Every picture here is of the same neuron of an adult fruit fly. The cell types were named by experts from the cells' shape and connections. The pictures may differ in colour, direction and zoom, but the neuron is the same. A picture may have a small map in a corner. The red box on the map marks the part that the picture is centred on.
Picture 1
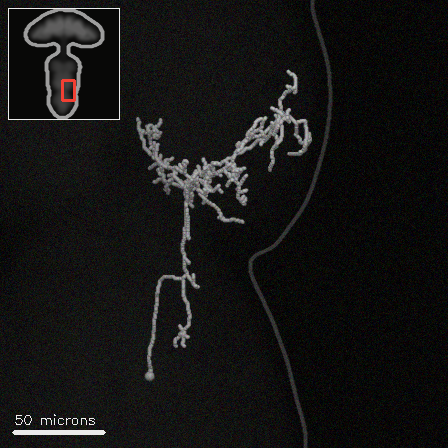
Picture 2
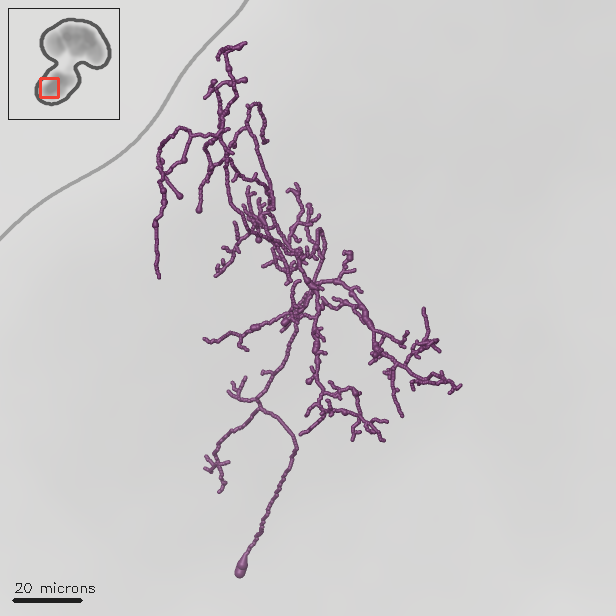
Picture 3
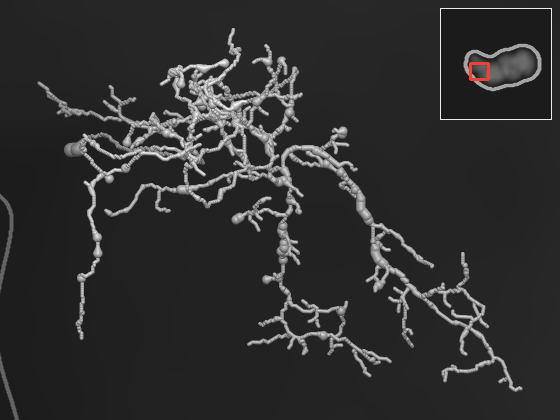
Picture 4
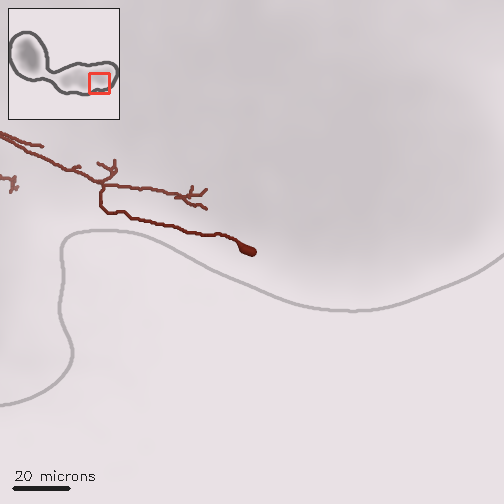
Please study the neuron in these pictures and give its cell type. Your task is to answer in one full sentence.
In terms of cell type, the neuron is IN03A091.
